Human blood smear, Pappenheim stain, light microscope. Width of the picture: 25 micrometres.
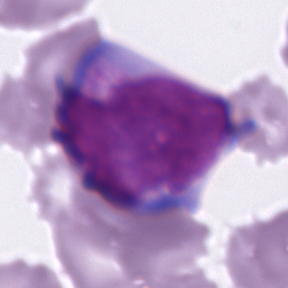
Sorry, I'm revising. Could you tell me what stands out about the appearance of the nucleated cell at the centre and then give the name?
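Outline angular, sides straight-ish, not round. Size about 17 micrometres across. Nucleus fills most of the cell; chromatin finely and evenly dispersed, no coarse clumps. Small blue tag-like projections at the left and right edges. Cell: myeloblast.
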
